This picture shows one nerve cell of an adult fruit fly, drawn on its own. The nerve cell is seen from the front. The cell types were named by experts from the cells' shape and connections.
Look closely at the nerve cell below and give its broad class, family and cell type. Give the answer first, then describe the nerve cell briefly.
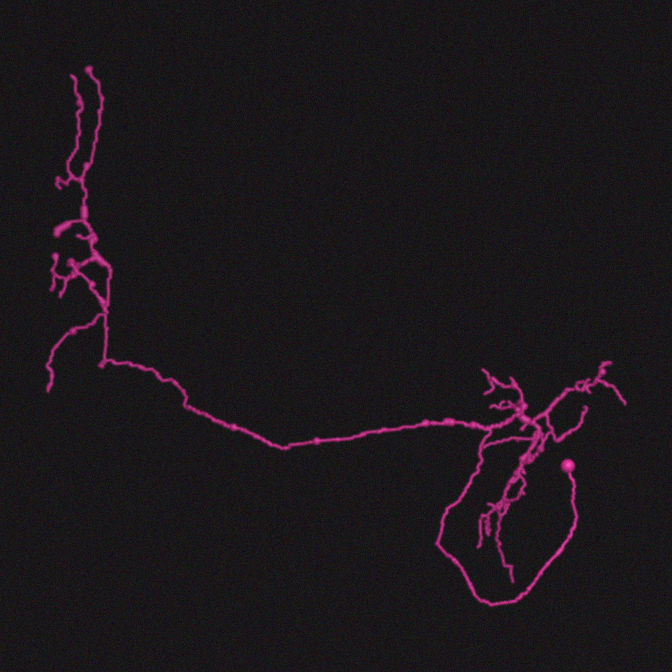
This is a central-brain intrinsic neuron. Its family is hemilineage MX7. It is of cell type GNG625. As drawn here it is about as wide as it is tall.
